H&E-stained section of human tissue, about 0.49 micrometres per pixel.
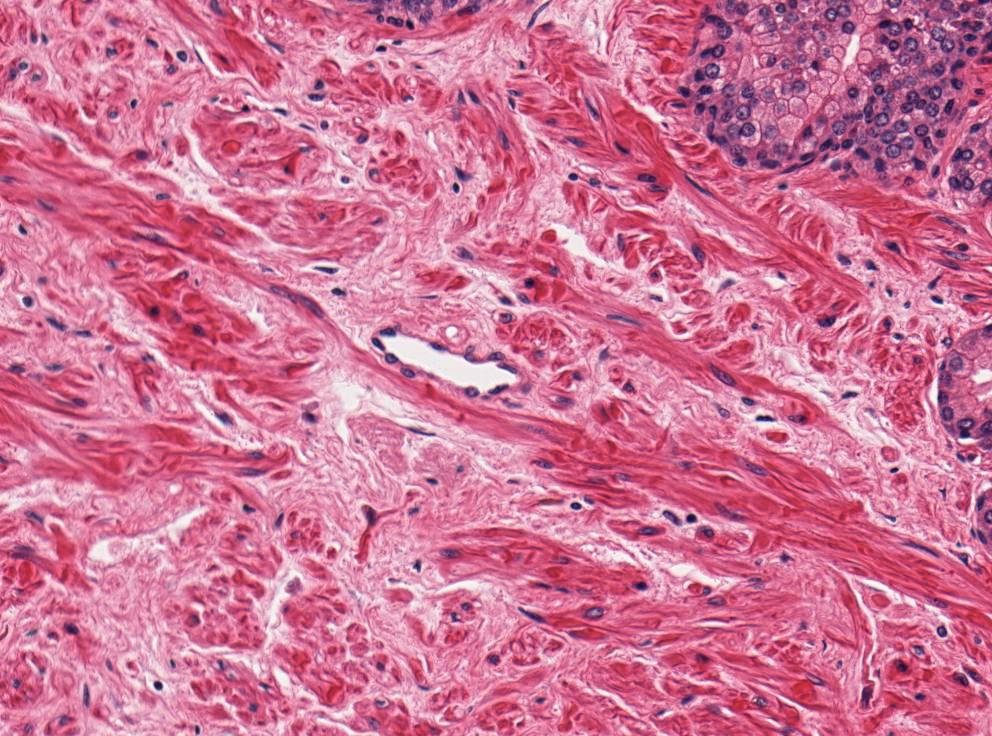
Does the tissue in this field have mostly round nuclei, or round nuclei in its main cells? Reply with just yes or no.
No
